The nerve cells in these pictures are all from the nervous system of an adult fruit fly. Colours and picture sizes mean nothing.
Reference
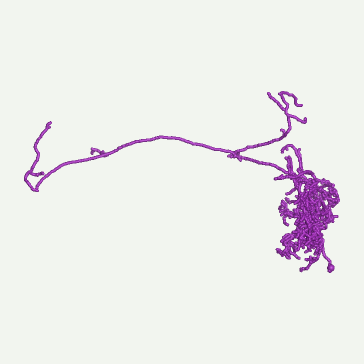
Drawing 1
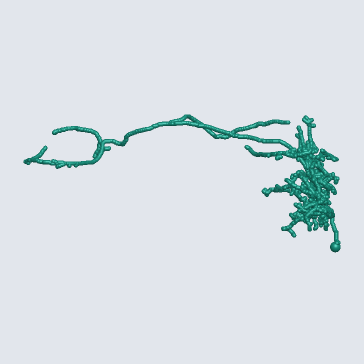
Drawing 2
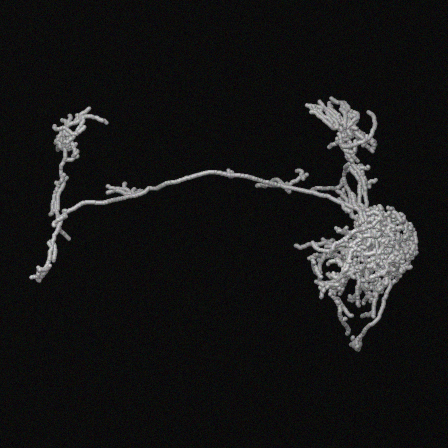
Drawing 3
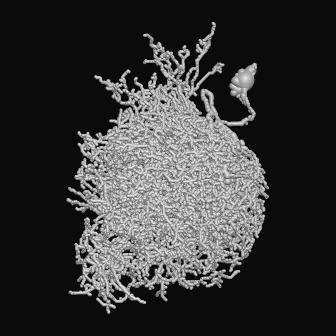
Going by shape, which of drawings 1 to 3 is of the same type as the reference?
1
